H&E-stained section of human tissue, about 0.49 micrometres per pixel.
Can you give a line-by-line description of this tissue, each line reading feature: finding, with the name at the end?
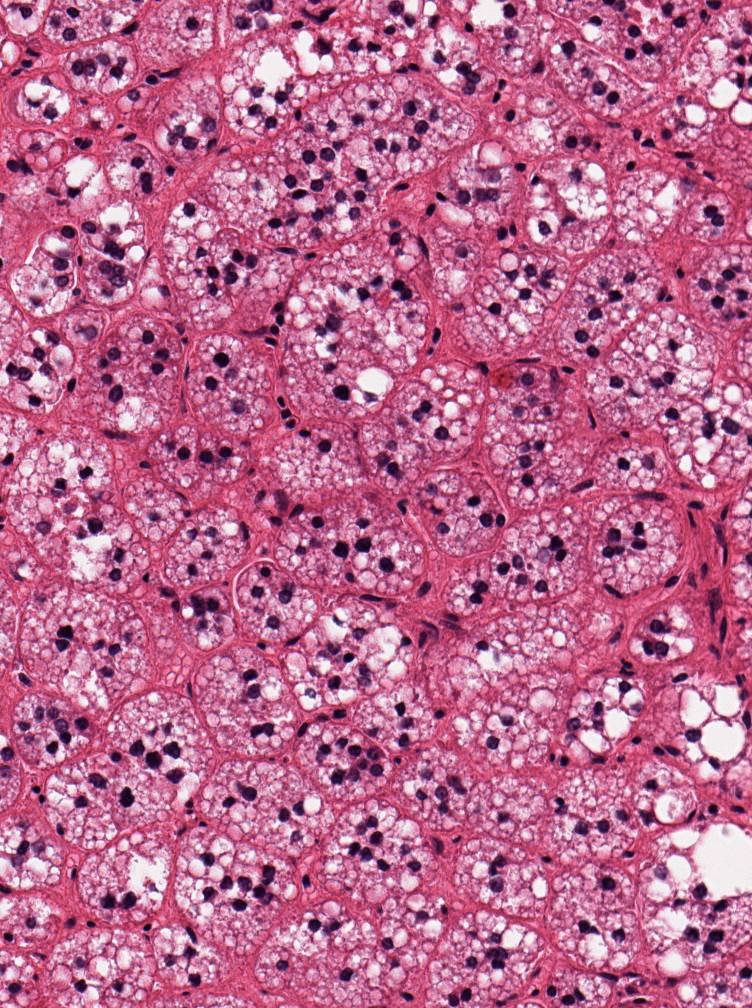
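Cytoplasm: pale in nest cells, many small clear vacuoles, bubbly
Nuclei: small, round, darkly stained within nests
Septa: flattened, spindle-shaped nuclei
Vacuoles: larger clear ones most prominent towards lower right
Name: adrenal gland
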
